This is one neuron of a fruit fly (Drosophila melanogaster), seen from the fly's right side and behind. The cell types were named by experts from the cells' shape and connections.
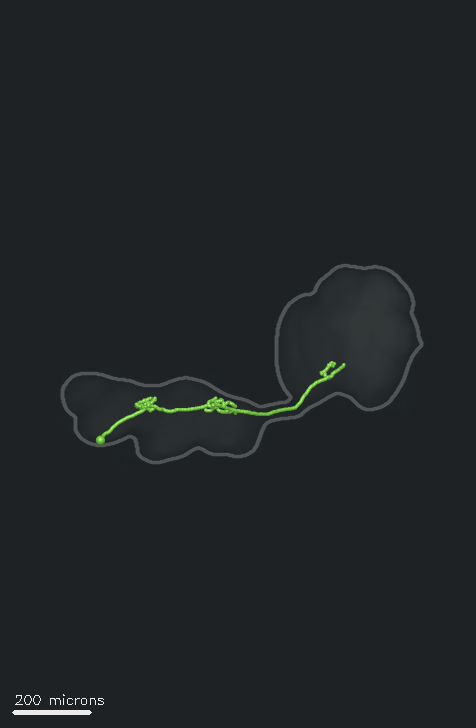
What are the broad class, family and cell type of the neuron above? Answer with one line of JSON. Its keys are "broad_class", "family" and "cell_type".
{"broad_class": "ascending neuron", "family": "hemilineage 07B", "cell_type": "AN07B085"}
